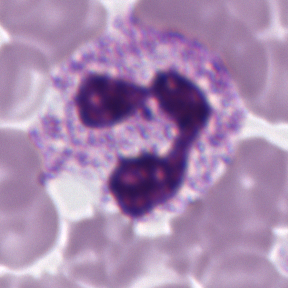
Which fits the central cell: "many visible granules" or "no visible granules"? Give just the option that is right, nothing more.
Many visible granules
